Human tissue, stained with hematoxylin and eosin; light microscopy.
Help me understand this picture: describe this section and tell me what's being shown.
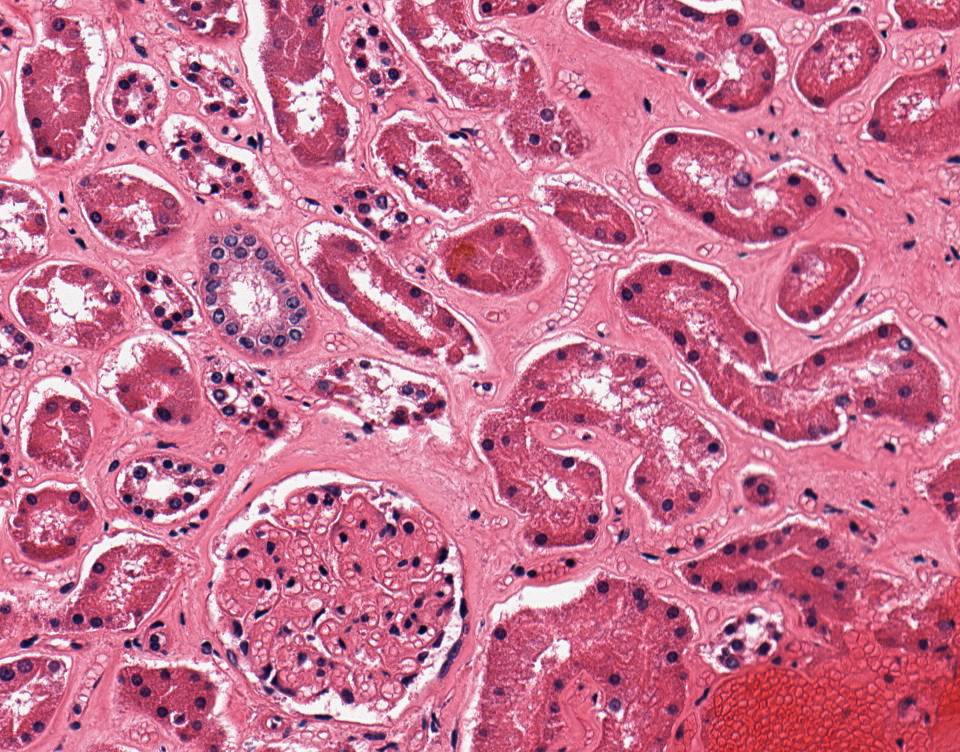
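A single round glomerulus, enclosed by a thin Bowman's capsule, lies in the lower left-centre. Most tubule cells have abundant granular eosinophilic cytoplasm and round dark nuclei. Left of centre, a smaller tubule has paler cuboidal cells whose closely spaced nuclei ring an open lumen. This is renal cortex.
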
